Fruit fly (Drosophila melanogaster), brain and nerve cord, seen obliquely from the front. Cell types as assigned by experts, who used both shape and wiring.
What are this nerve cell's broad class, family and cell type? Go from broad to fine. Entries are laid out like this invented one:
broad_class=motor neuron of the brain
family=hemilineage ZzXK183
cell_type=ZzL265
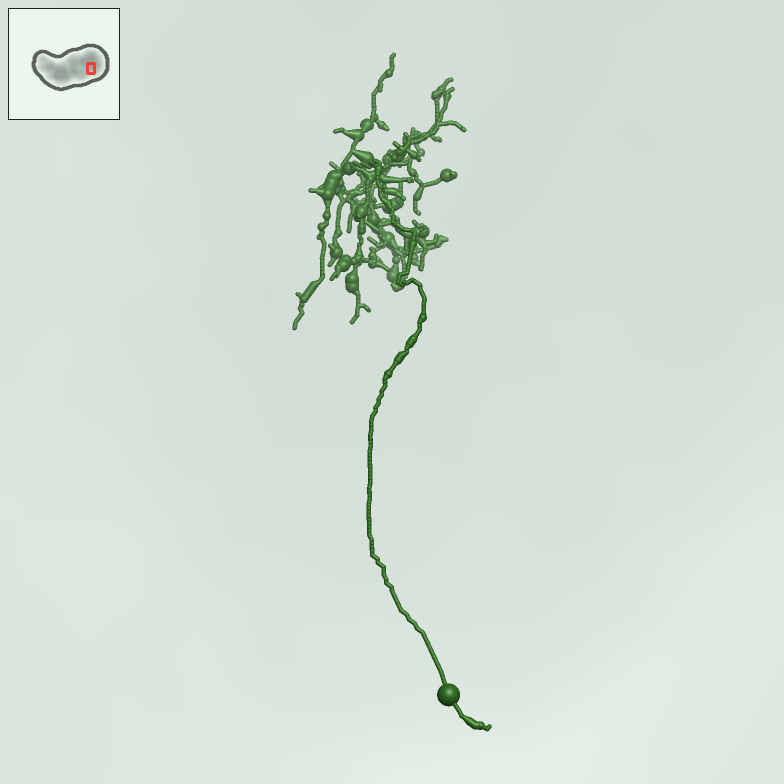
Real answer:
broad_class=optic-lobe intrinsic neuron
family=Li
cell_type=Li22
